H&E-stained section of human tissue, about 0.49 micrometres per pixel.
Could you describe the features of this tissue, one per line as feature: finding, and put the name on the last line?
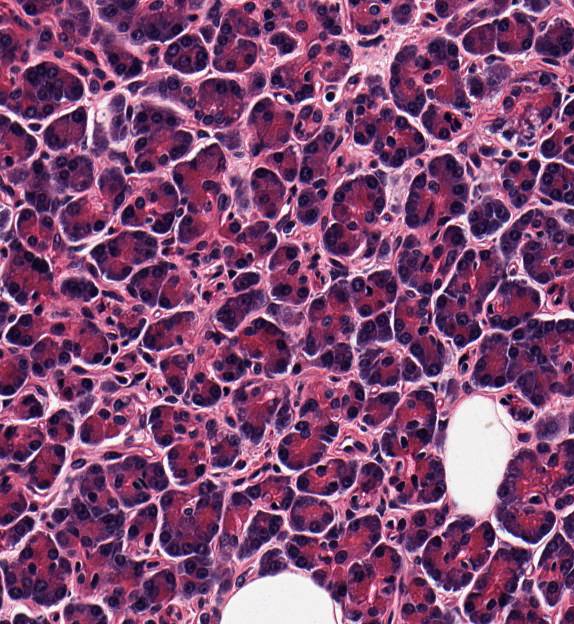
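Lumina: tiny, central in each acinus, barely visible
Placement: nuclei at the outer edge of the cells, away from the centre
Nuclei: round, dark, fairly uniform in size
Cytoplasm: deep red-purple staining
Name: pancreas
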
